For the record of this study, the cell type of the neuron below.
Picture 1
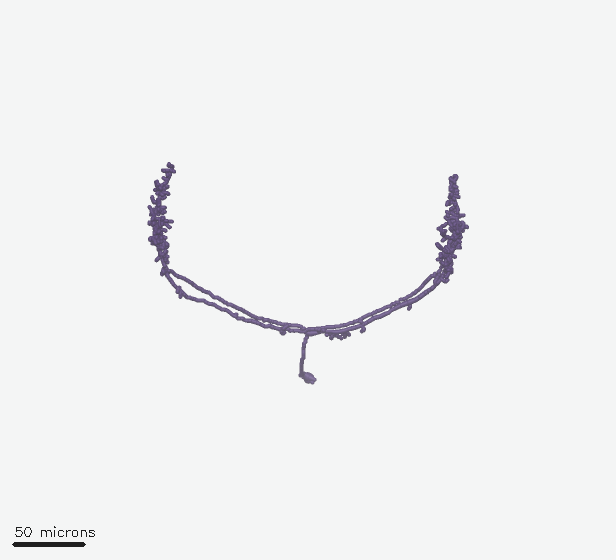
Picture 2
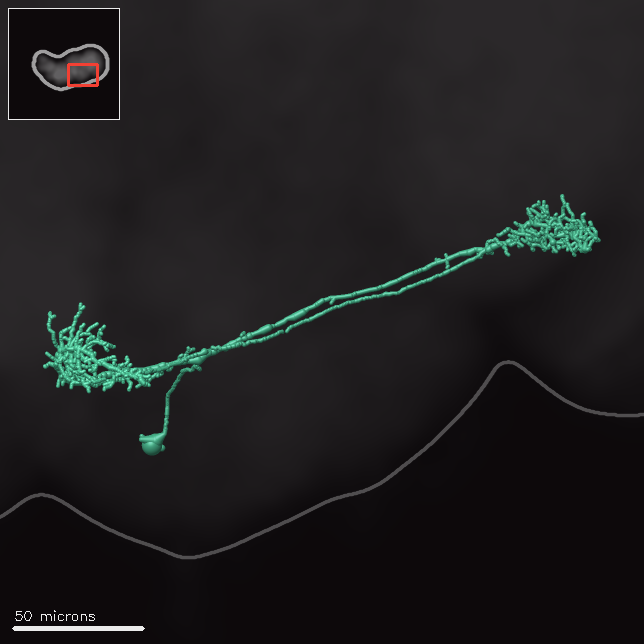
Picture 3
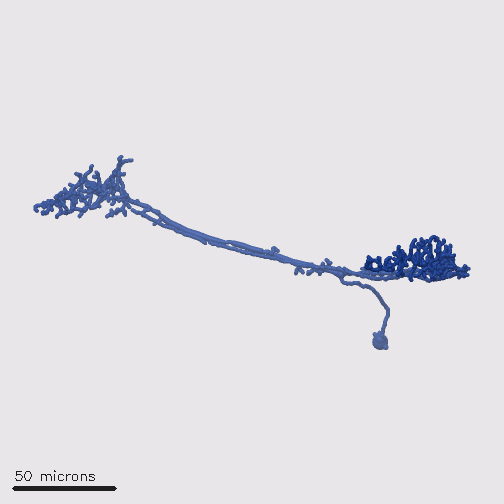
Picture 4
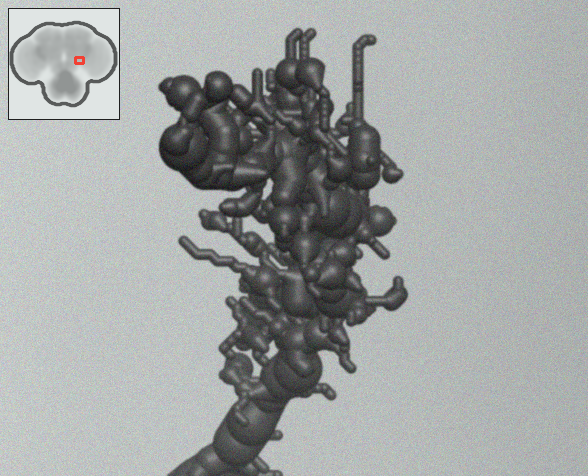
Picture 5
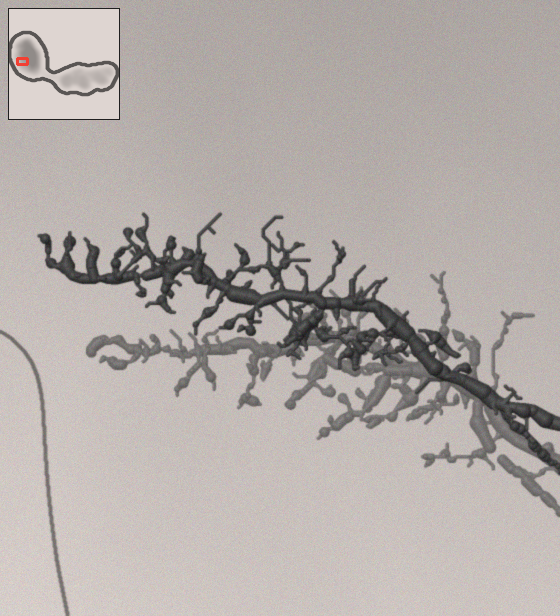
SAD092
